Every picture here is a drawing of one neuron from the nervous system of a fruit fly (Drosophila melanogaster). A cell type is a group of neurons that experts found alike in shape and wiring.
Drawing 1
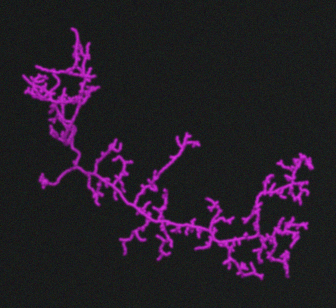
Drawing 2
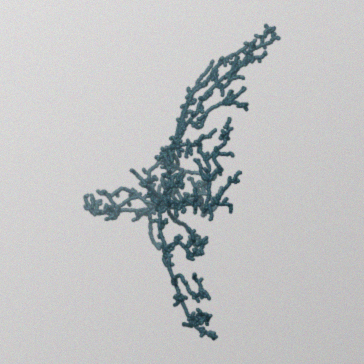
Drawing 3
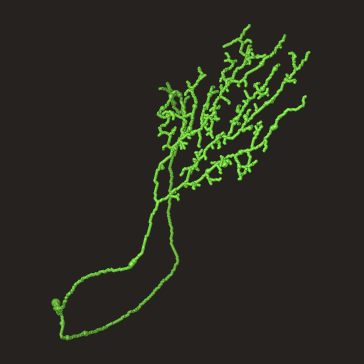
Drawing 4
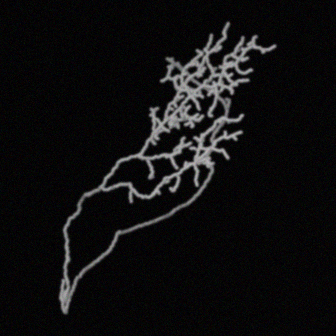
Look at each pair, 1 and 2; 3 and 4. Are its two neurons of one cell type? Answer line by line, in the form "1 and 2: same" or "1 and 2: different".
1 and 2: different
3 and 4: same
